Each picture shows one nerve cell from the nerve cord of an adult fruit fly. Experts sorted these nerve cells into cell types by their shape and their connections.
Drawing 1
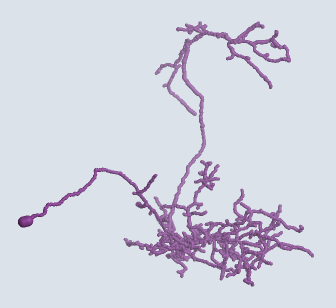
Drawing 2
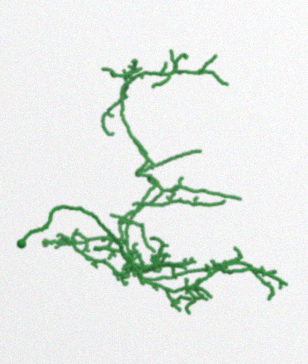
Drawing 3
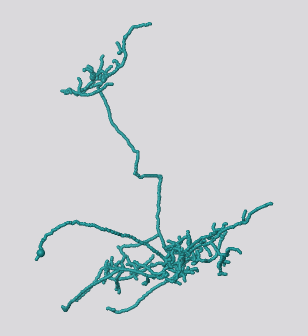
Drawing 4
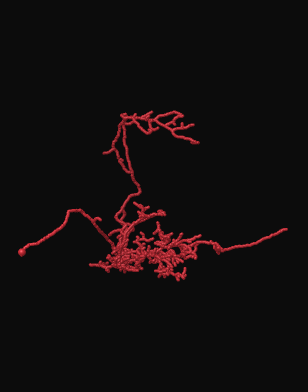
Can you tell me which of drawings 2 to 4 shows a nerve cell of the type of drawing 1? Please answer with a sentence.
Drawing 4 shows a nerve cell of the same cell type.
